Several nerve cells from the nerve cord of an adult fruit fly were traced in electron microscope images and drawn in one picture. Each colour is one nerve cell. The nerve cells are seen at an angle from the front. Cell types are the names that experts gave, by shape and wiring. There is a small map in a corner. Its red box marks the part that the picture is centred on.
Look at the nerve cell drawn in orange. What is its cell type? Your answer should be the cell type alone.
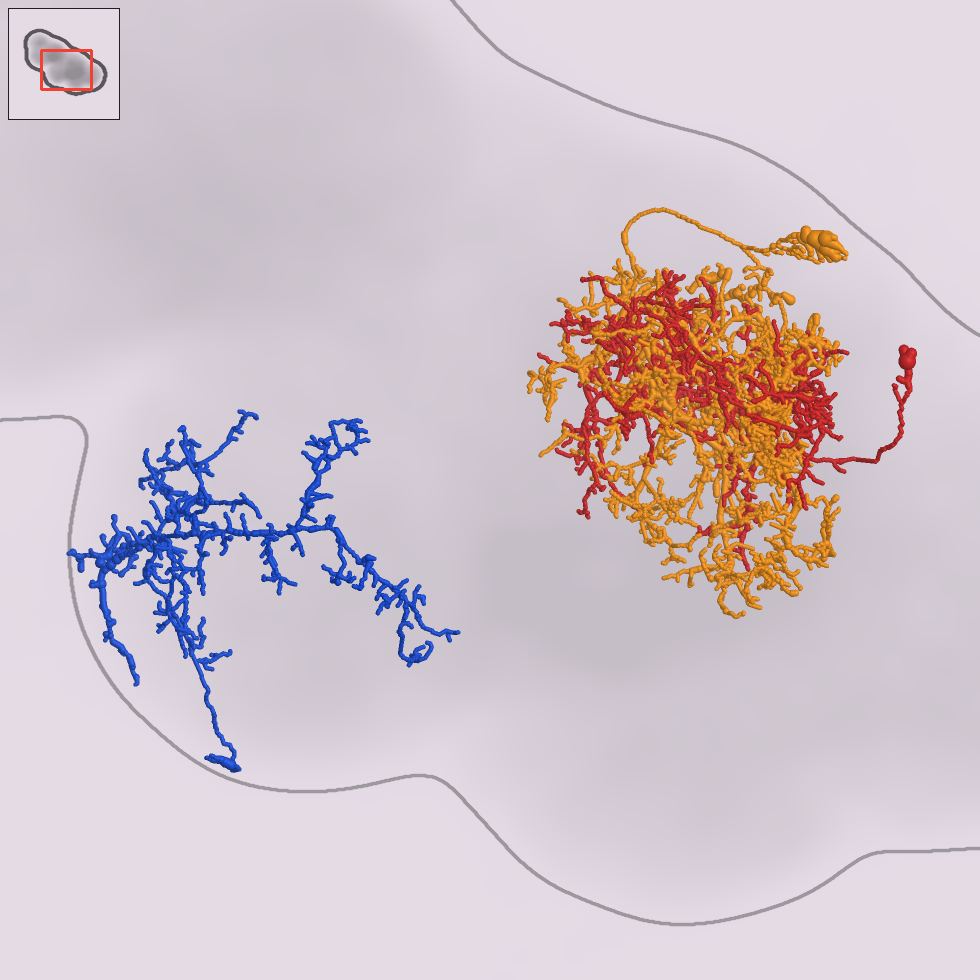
IN19A016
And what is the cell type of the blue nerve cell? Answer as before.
IN13A034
